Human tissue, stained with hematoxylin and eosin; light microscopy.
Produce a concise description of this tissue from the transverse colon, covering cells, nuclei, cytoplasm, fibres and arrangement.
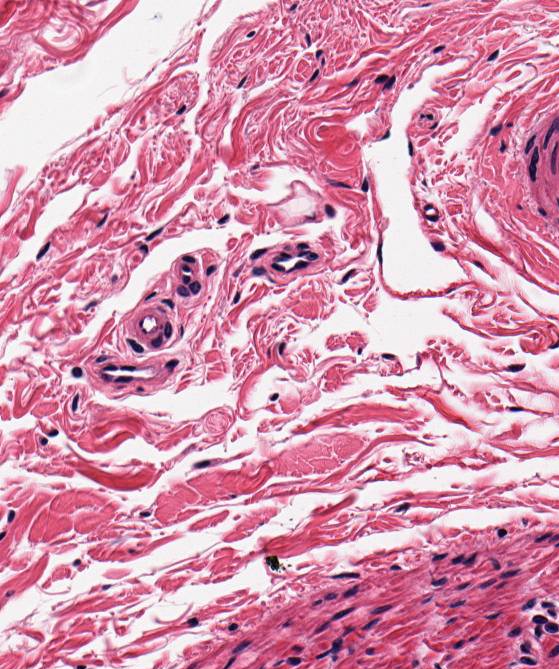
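Most of the field is loose connective tissue: wavy pink collagen bundles parted by white clefts. The most distinct vessel has a tiny round lumen ringed by a thick pink wall with dark nuclei. Stromal nuclei are sparse, small, dark and spindle-shaped. The upper right edge holds part of a compact pink structure with crowded dark elongated nuclei.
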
